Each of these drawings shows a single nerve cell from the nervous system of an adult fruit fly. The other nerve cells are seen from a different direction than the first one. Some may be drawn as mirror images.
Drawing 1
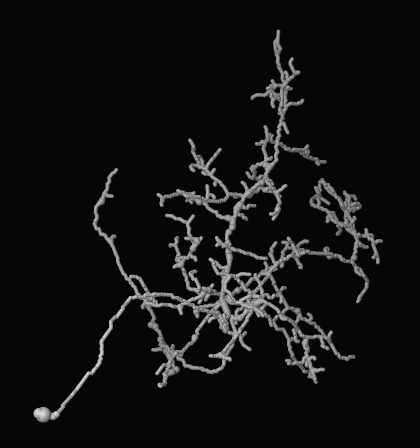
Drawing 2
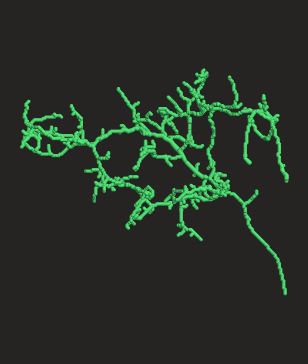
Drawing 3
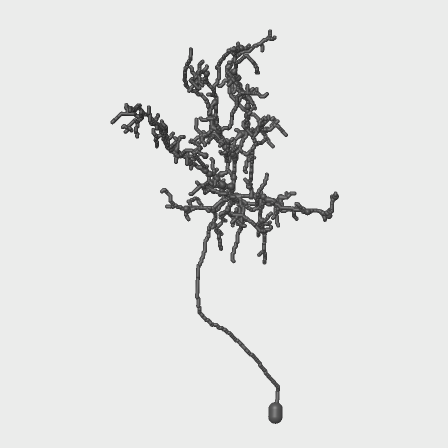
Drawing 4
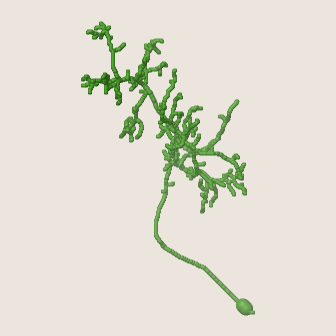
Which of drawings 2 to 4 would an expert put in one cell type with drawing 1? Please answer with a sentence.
Drawing 3 is of the same cell type.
